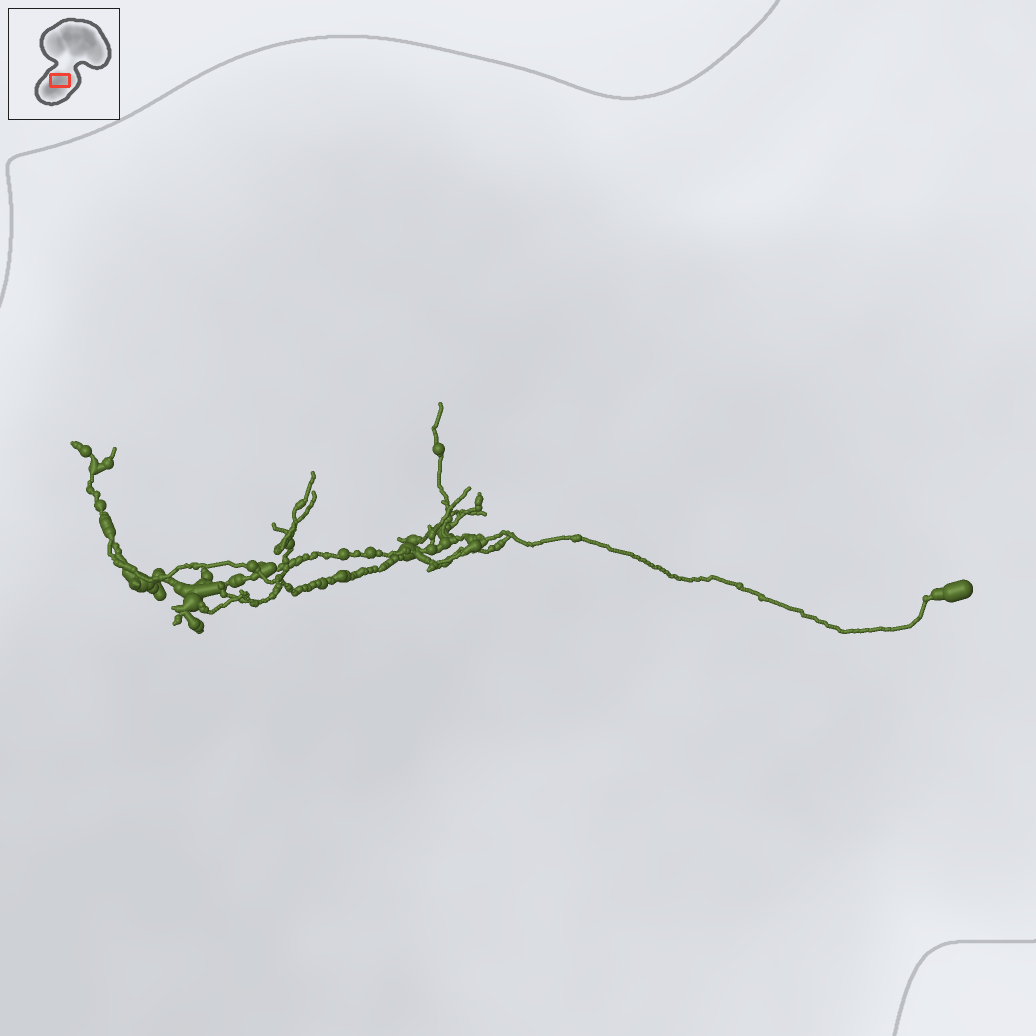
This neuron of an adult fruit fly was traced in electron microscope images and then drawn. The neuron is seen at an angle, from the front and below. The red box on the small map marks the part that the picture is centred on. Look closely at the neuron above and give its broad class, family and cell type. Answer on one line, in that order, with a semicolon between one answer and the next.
nerve-cord intrinsic neuron; hemilineage 14A; IN14A077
